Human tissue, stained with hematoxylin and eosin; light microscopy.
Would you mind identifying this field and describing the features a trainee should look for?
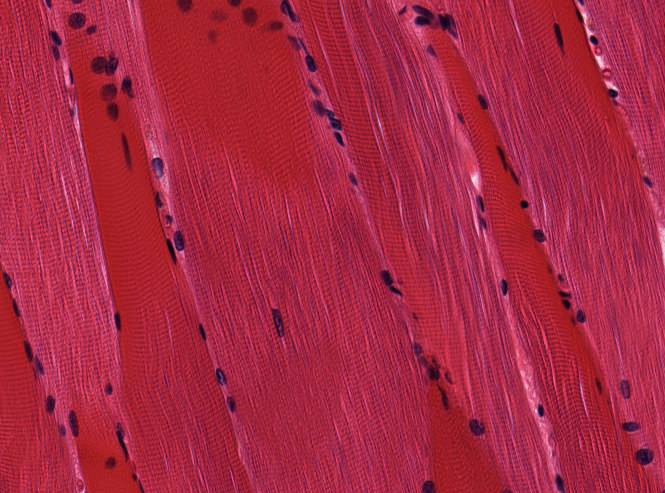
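This is skeletal muscle. Notice how long parallel fibres fill the field, running obliquely from the top toward the lower right, with fine regular cross-striations.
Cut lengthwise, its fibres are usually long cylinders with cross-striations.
Their dark, flattened, elongated nuclei sit at the fibre edges.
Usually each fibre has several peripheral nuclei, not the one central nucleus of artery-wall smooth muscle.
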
